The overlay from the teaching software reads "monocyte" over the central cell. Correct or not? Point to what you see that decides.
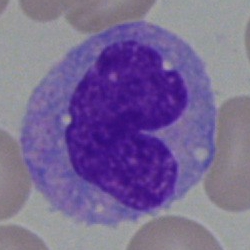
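Outline roughly round, edge slightly irregular and finely ruffled. Nucleus folded; a deep notch cuts in from its right side. Chromatin finely mottled, not coarsely clumped. Cytoplasm abundant, pale greyish-blue, with a few small clear vacuoles. Focus slightly soft.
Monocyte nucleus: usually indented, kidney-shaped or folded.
The folded nucleus here agrees with monocyte.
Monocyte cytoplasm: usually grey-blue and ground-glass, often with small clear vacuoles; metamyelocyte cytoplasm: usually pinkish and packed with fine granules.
The greyish-blue cytoplasm with vacuoles therefore speaks for monocyte and against metamyelocyte.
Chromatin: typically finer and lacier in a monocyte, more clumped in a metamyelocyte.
The finely mottled chromatin likewise favours monocyte over metamyelocyte. Verdict: monocyte fits.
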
